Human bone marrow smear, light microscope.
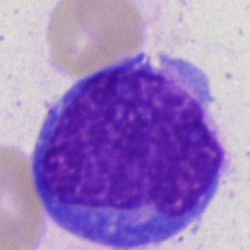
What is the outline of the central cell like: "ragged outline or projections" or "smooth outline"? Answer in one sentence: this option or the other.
Projections, blebs or tags, or a frayed edge, mark the outline of the cell.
